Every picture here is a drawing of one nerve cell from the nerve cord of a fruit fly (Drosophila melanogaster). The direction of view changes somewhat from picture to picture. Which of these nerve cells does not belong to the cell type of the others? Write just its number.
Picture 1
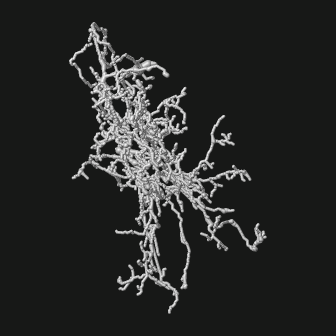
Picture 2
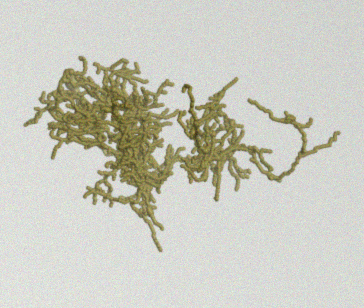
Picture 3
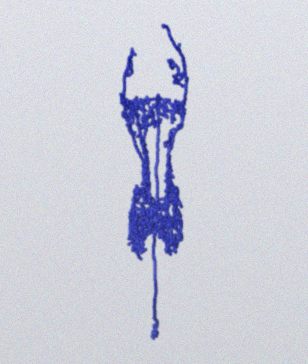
3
